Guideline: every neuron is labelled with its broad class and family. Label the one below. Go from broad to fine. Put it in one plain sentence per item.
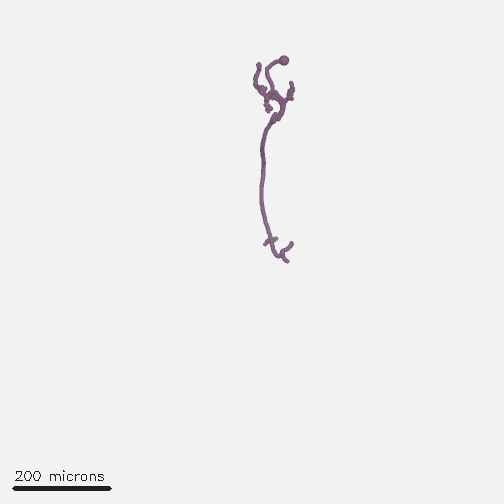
A descending neuron of hemilineage MX12.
